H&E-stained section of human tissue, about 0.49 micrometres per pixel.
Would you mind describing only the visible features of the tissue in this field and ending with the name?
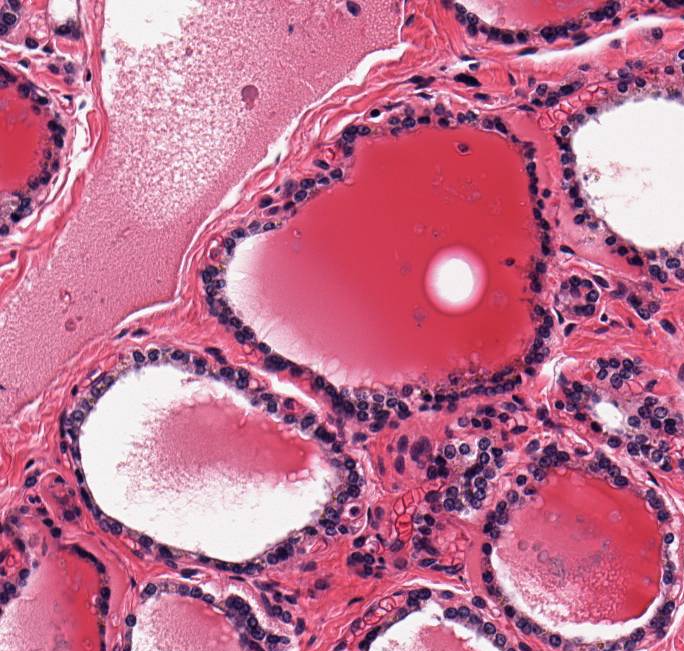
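A single layer of low cuboidal cells with small, round, dark nuclei lines each follicle. The large central follicle contains dense, homogeneous, deep-pink content. In the upper left, a large space holds paler, finely granular pink content. Between follicles in the lower centre-right lies a small vessel containing red blood cells. This is thyroid.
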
